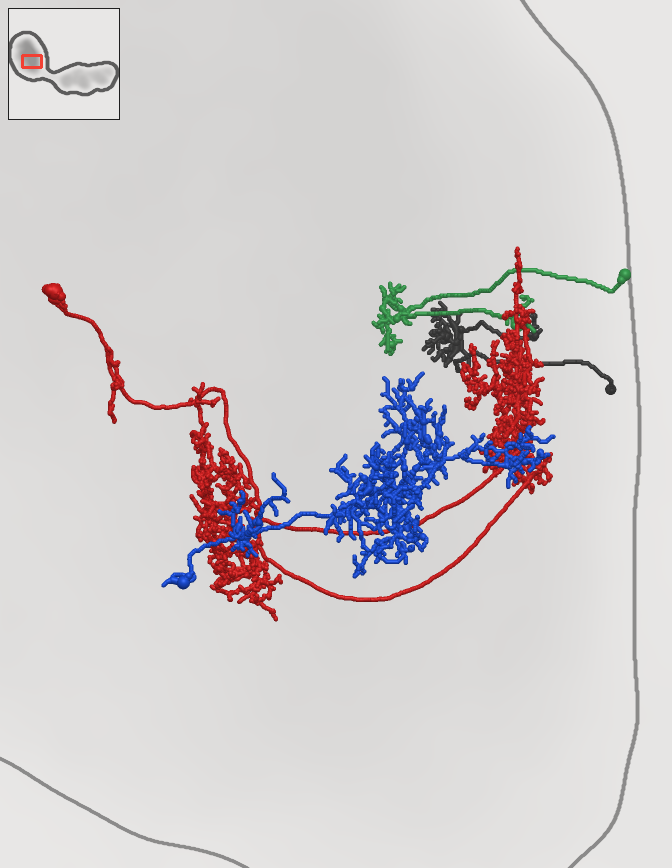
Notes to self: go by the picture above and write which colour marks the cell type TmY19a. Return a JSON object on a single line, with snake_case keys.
{"colour": "red"}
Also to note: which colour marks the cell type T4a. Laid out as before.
{"colour": "green"}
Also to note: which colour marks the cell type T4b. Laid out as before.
{"colour": "black"}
